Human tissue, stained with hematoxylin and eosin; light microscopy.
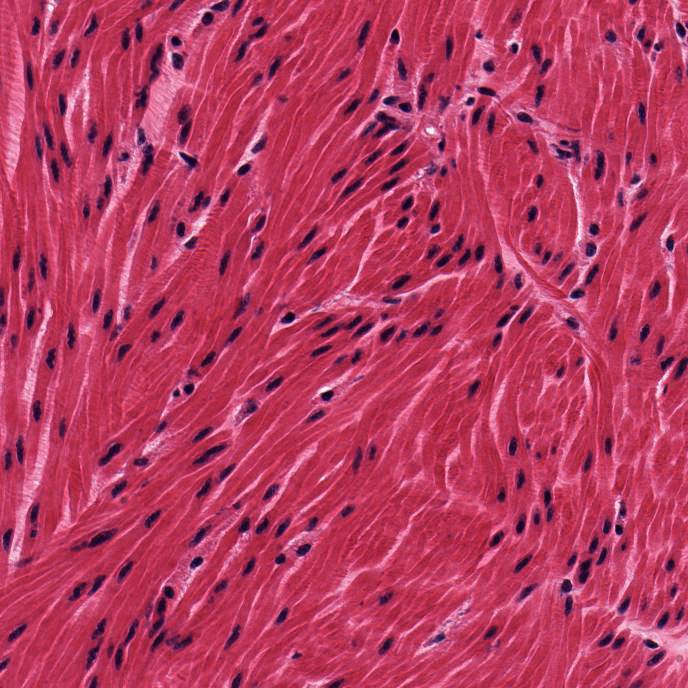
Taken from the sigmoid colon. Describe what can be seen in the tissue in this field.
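Following the fibres: across the centre they run obliquely, lower left to upper right. Nuclei are dark blue elongated ovals, single within fibres, long axes along them. Only thin, pale pink connective tissue strands separate the bundles, clearest upper right. No fat cells, no large blood vessels.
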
